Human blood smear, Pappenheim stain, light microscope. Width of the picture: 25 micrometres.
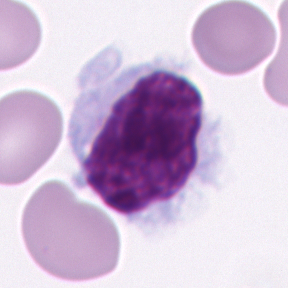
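Hairy cell at the centre of a stained smear of human peripheral blood. The outer edge of the hairy cell is ragged and irregular, fringed by fine hair-like wisps of cytoplasm. The cytoplasm is a pale greyish blue and is widest on the upper left side of the nucleus. The nucleus is oval in outline and measures about 13 by 9 micrometres.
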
